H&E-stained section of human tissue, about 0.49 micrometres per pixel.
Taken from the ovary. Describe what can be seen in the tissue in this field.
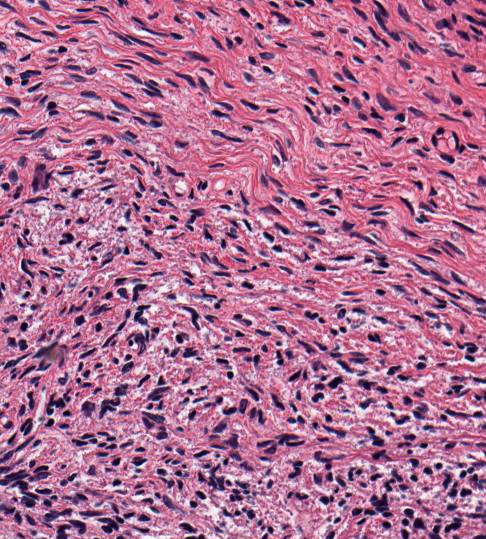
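See the upper half: wavy eosinophilic collagen bundles running roughly horizontally, and lots of the nuclei up there are thin and wavy or bent. In the lower half the nuclei lie haphazardly, no clear shared direction. Cytoplasm's scant; you can't tell cell borders from the stroma.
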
